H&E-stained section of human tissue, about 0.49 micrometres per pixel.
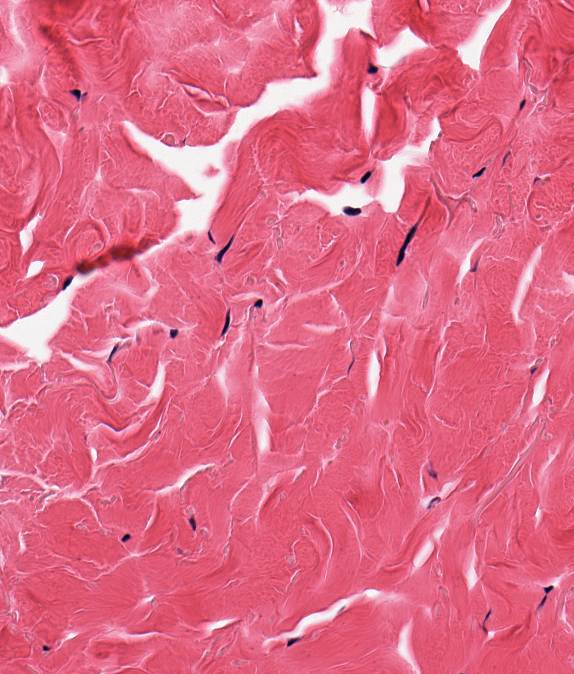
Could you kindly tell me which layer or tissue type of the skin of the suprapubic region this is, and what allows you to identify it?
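Answer first: the field is dense connective tissue. Check one: densely packed pink-staining collagen bundles fill the whole field. Check two: the bundles run in many directions and interweave. Check three: nuclei are sparse, thin, elongated and dark, lying singly between bundles.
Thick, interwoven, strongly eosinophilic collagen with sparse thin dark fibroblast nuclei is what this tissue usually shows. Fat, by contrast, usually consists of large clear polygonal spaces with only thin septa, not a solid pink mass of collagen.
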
